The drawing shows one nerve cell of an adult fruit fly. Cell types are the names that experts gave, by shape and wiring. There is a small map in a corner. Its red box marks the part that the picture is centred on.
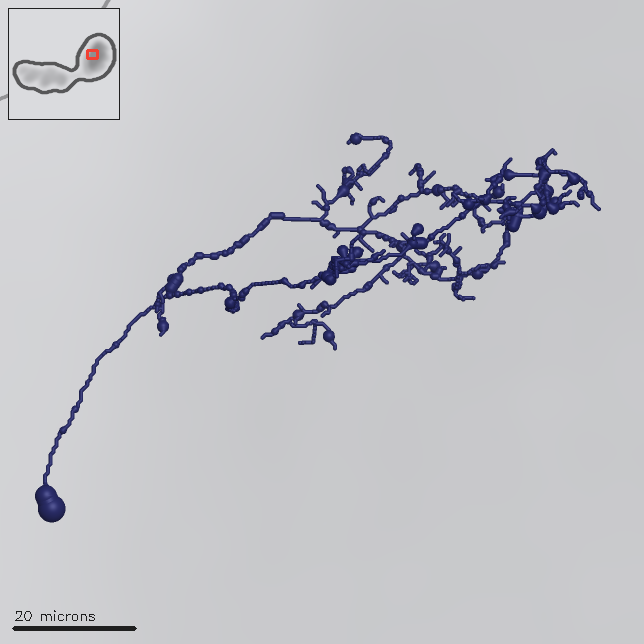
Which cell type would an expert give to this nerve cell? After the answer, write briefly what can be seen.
It is of cell type CB4206. Its broad class is central-brain intrinsic neuron. Its cell body lies at the lower left of the picture. By the scale bar it is about 90 microns wide in this view. The picture shows dozens of branch ends.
